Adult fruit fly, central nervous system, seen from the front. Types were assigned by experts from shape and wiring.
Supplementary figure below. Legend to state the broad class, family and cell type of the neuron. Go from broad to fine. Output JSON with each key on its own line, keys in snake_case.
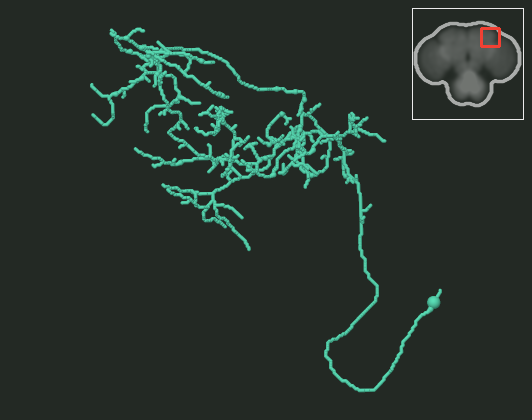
{
 "broad_class": "central-brain intrinsic neuron",
 "family": "hemilineage LHa3",
 "cell_type": "LHAV3b2_b"
}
